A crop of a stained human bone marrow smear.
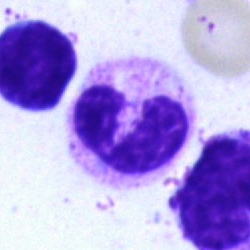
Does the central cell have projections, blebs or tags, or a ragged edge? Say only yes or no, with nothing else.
No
